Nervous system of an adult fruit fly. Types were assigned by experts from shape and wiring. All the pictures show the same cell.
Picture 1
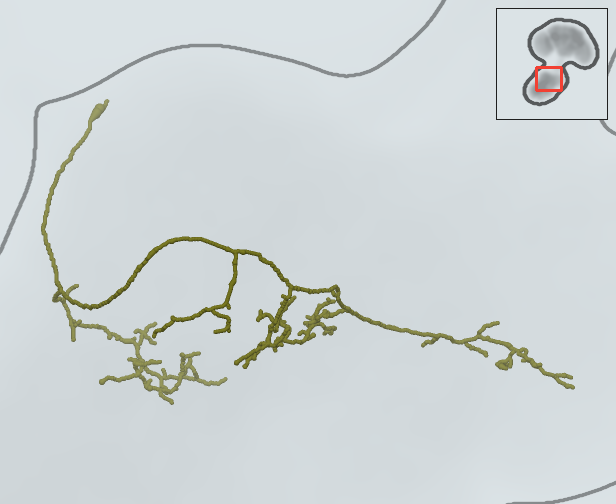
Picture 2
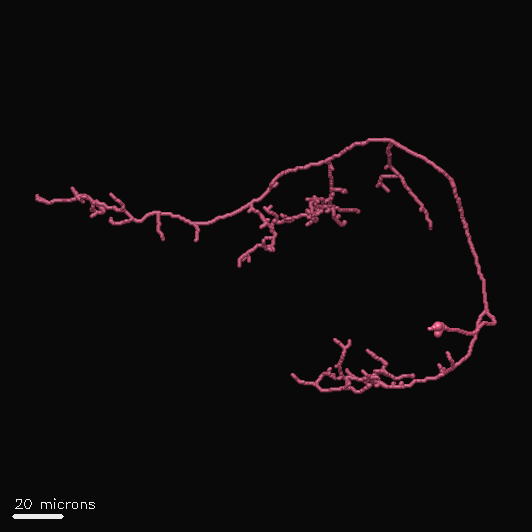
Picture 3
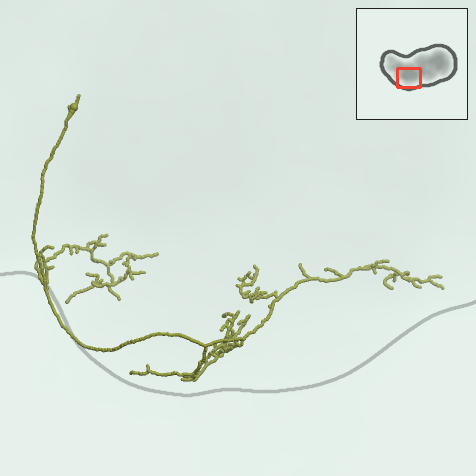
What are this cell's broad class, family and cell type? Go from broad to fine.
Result: nerve-cord intrinsic neuron; hemilineage 19A; IN19A065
